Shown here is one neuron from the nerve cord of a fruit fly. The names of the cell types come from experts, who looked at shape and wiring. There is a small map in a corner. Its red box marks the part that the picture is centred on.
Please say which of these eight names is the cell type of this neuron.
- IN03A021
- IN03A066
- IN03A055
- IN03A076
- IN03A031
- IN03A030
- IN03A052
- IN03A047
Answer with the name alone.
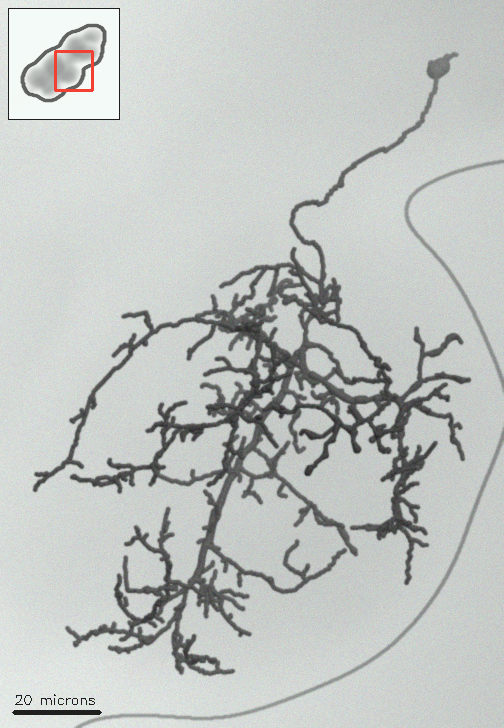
IN03A047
